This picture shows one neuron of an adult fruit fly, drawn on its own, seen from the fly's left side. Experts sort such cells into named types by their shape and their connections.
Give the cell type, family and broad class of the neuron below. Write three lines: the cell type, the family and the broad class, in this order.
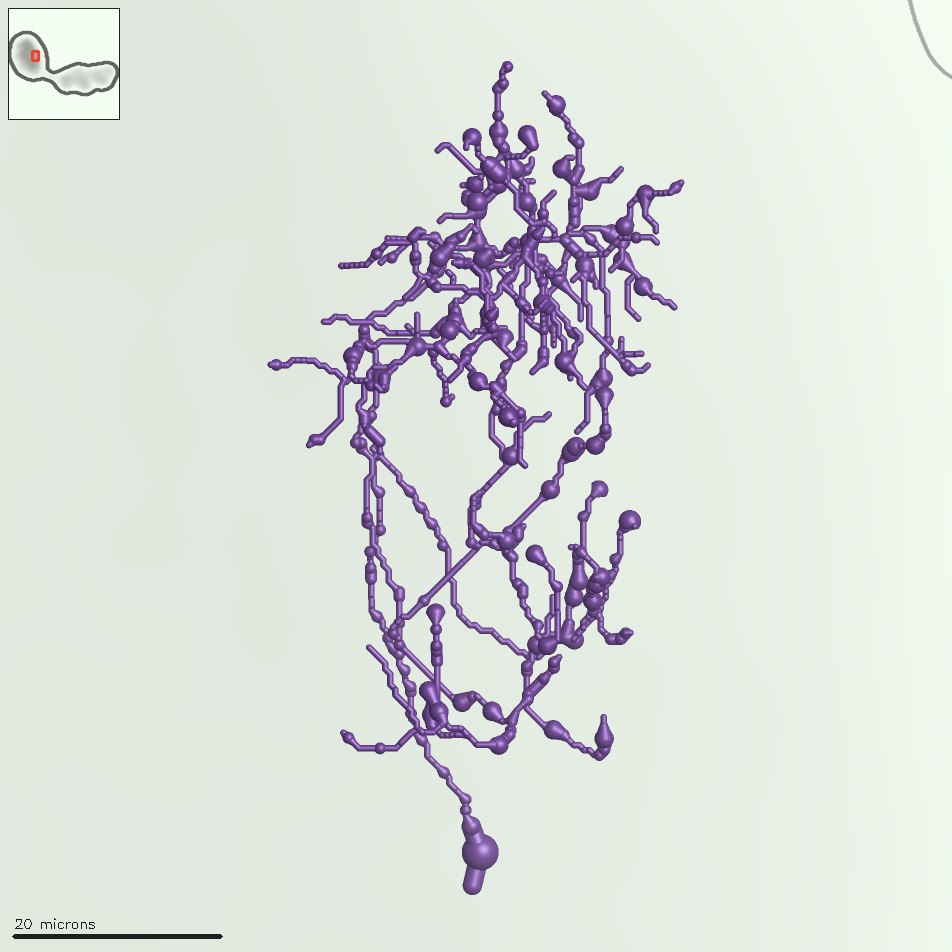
Li13
Li
optic-lobe intrinsic neuron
